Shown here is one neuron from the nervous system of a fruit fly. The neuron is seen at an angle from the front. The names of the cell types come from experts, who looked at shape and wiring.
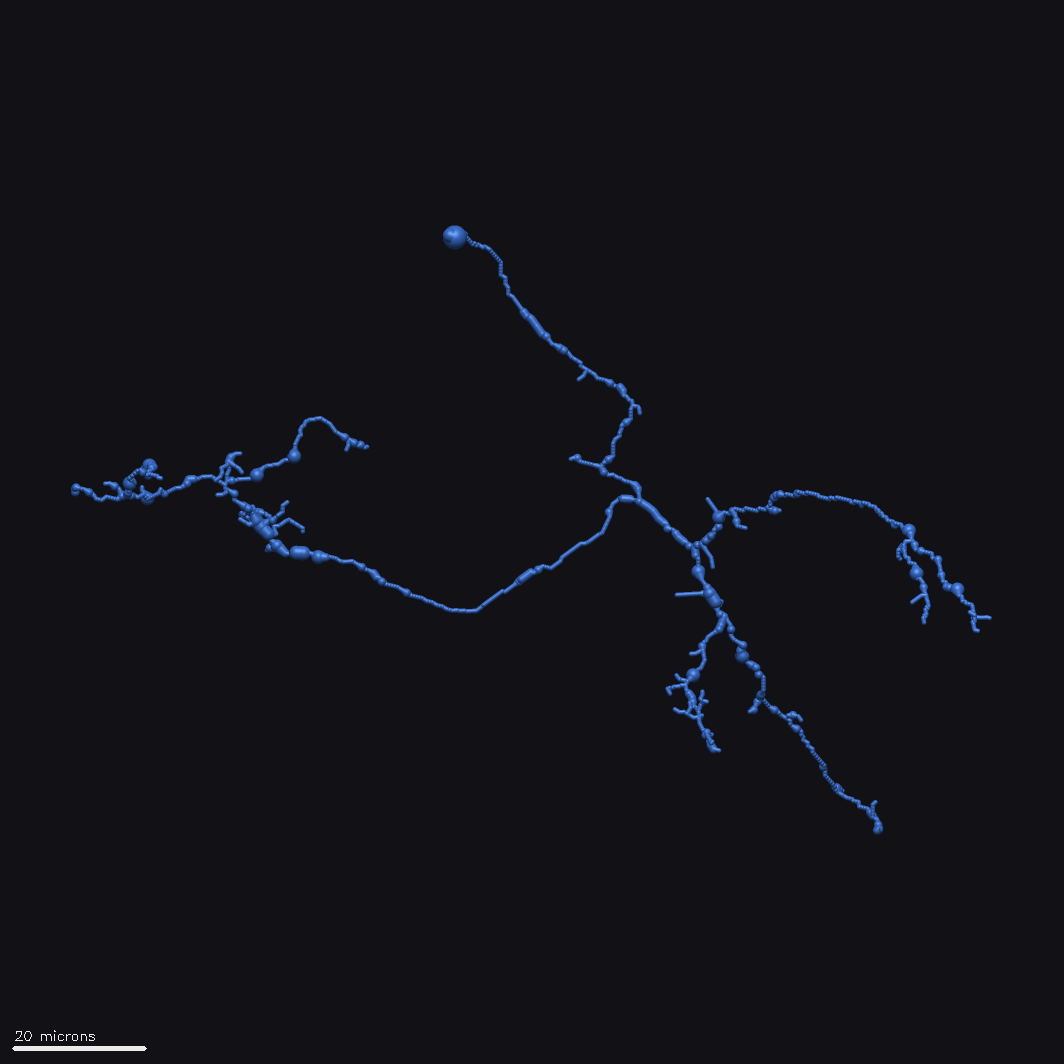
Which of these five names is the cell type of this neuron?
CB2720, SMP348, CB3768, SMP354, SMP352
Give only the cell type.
CB2720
